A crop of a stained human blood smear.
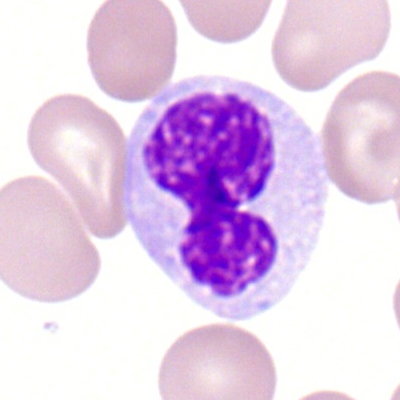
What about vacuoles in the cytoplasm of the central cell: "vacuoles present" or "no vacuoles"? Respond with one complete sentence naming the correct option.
No vacuole is held anywhere within the cytoplasm of this cell.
